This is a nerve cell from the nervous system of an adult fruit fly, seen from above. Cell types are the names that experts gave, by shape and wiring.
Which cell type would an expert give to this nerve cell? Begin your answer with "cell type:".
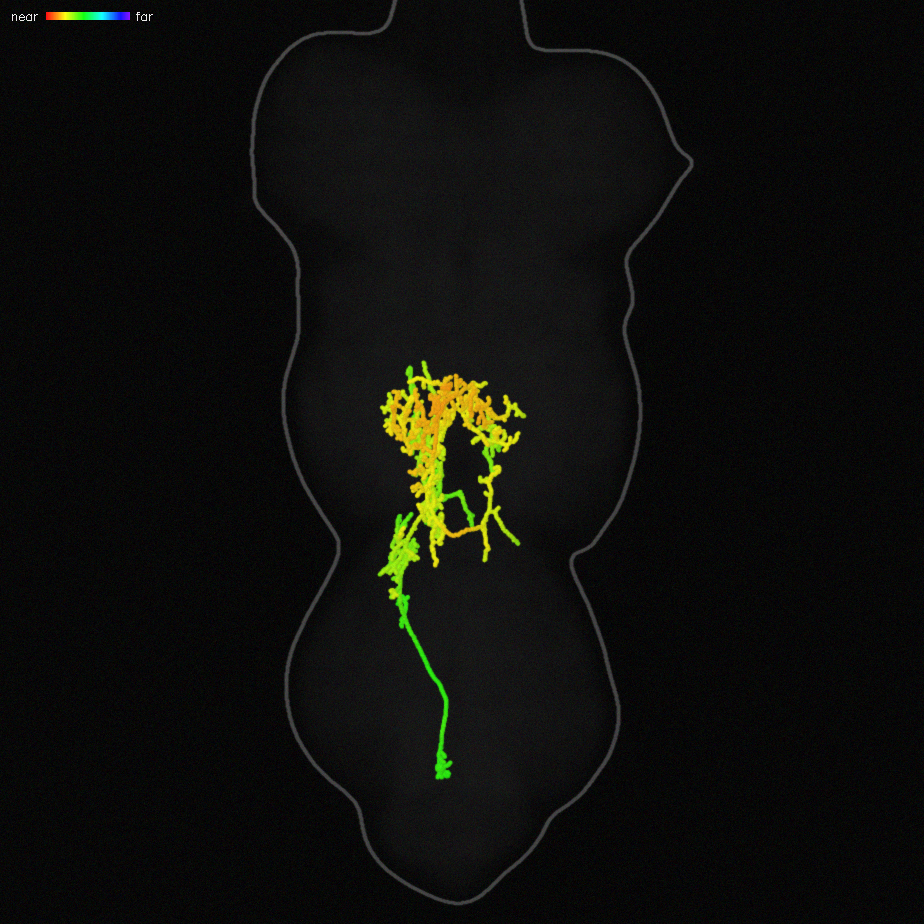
cell type: IN06A009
